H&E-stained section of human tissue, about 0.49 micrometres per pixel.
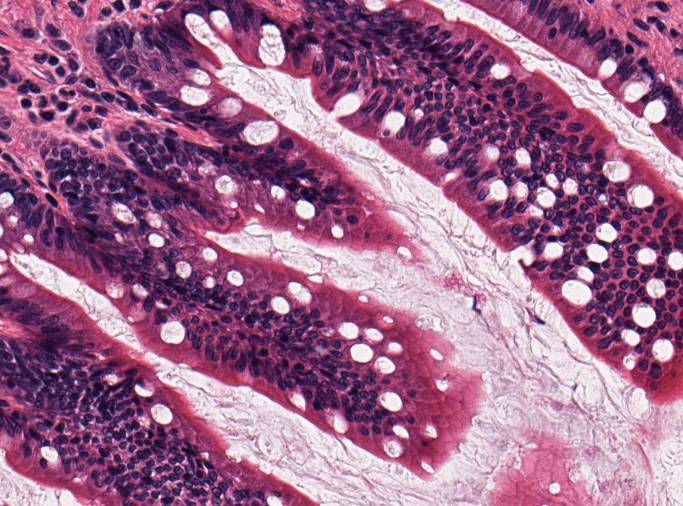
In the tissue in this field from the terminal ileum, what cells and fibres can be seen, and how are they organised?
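Nuclei first: in the epithelial cells they are crowded, elongated and dark purple. Next, numerous goblet cells show as round clear vacuoles scattered throughout the epithelial bands. A rim of pink cytoplasm lines the outer edges of each band, and the stroma between the bands holds few nuclei.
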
